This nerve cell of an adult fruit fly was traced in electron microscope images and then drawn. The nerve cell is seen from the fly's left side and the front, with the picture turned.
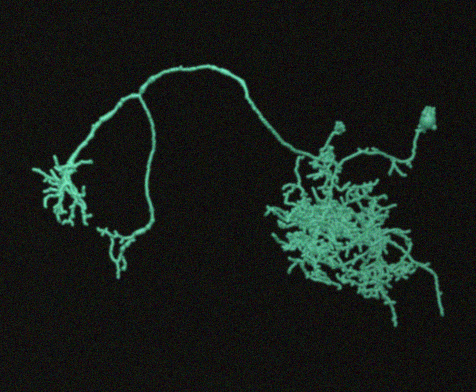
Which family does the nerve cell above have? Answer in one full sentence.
This nerve cell is categorized under the family hemilineage 19A.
